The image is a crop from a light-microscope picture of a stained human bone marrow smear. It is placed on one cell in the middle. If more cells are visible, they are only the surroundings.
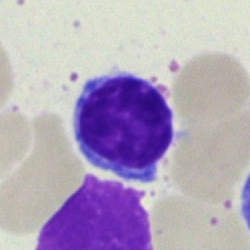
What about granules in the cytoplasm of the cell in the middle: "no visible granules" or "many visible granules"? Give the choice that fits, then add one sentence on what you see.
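No visible granules. No granules are seen in the cytoplasm.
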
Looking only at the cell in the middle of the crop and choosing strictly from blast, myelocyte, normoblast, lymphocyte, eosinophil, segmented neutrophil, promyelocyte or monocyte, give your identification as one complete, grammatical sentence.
Framed in the middle of the crop is a lymphocyte.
